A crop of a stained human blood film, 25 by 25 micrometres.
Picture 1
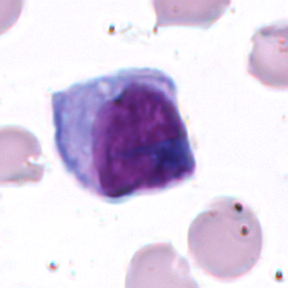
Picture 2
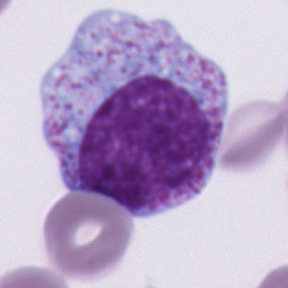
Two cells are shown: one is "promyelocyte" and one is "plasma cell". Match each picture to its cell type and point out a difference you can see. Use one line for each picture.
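In picture 1 we see a plasma cell: No granules are visible in the cytoplasm.
In picture 2 we see a promyelocyte: Many small reddish granules are scattered through the cytoplasm.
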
